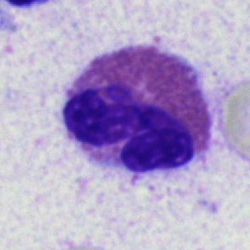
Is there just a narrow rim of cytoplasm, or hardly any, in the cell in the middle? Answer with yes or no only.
No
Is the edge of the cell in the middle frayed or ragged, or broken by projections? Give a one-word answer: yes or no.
No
